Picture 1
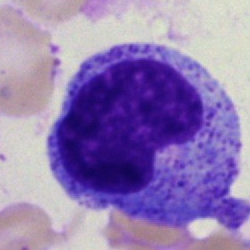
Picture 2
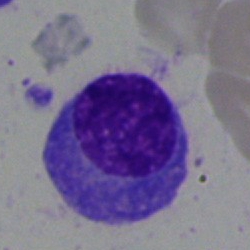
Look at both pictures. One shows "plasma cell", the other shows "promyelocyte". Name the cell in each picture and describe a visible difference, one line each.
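Picture 1: promyelocyte. The cytoplasm is sprinkled with many small purple granules.
Picture 2: plasma cell. No distinct granules are seen in the cytoplasm.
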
